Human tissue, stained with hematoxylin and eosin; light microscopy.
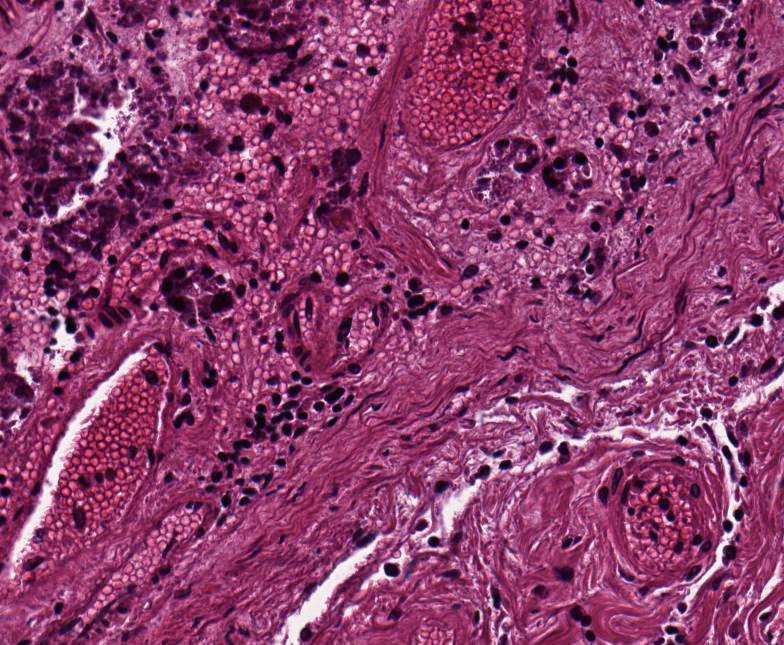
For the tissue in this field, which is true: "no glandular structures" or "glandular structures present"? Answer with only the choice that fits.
No glandular structures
